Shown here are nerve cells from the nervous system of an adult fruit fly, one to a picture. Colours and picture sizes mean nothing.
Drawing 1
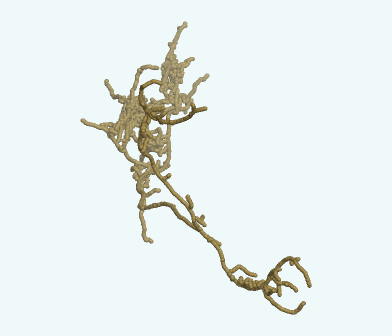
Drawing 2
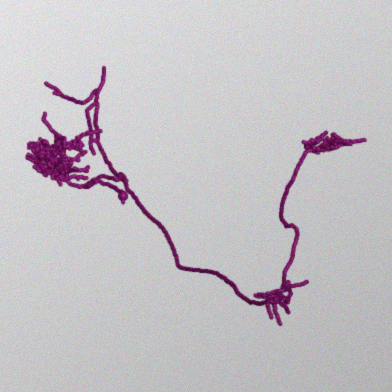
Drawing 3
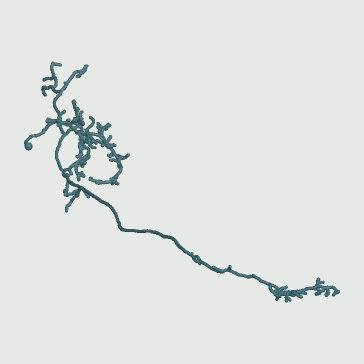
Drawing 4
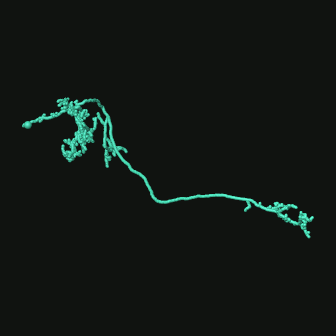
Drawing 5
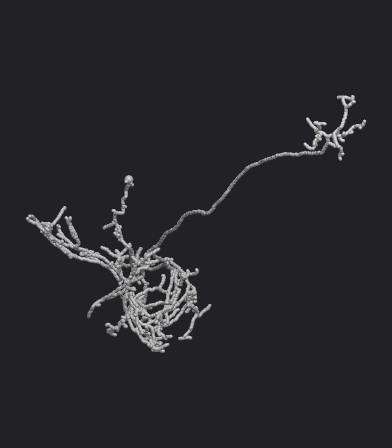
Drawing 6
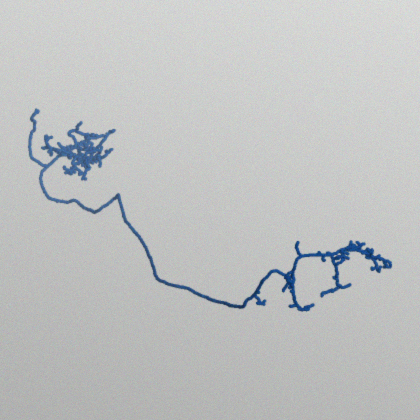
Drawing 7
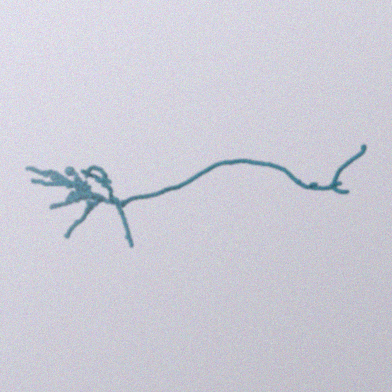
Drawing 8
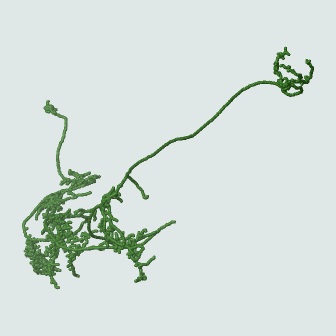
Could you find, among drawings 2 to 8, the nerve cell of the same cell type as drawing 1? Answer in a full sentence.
Drawing 7 shows a nerve cell of the same cell type.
